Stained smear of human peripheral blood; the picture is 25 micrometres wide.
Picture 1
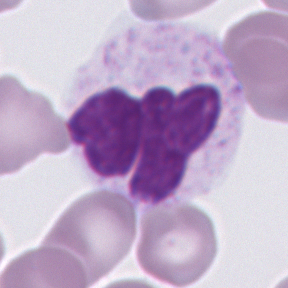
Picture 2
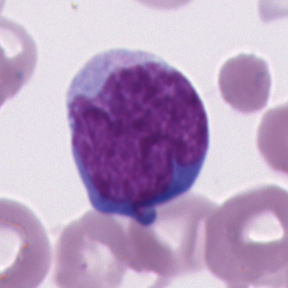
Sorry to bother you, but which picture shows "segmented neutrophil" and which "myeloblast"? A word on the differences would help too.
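Segmented neutrophil: picture 1. Myeloblast: picture 2. Neutrophil: roughly round outline, pale soft edge. Nucleus about 13 by 10 micrometres, folded into several lobed portions with deep clefts between them. Chromatin dense, dark purple throughout.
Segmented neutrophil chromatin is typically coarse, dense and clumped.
No nucleoli visible.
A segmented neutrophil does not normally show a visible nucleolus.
Fine purple granules scattered through the cytoplasm; no vacuoles. Myeloblast: nucleus fills about 80% of the cell's area.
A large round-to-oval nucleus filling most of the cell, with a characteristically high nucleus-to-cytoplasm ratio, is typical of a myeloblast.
Cytoplasm deep blue, paler greyish blue at upper left; no granules. One small rounded bud of blue cytoplasm protrudes at the bottom. Red cells touch the lower edge.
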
